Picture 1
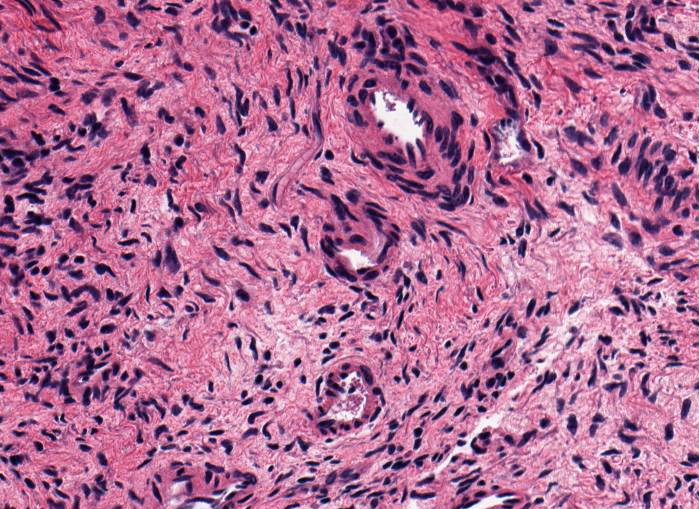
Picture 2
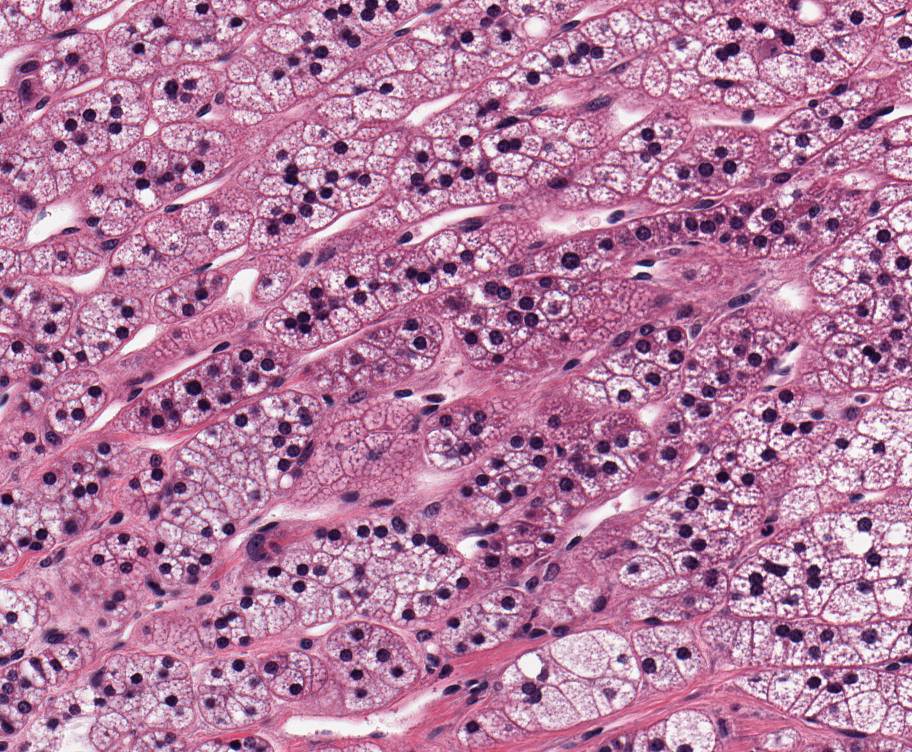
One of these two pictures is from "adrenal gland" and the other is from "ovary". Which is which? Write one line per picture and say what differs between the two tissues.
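Site of picture 1: ovary. The whole field is filled by spindle-shaped cells scattered through a pink collagenous stroma.
Site of picture 2: adrenal gland. The nuclei of the cord cells are small, round and darkly stained.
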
